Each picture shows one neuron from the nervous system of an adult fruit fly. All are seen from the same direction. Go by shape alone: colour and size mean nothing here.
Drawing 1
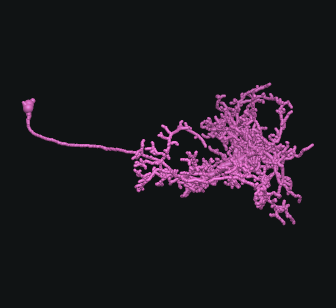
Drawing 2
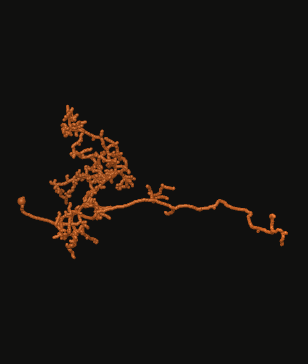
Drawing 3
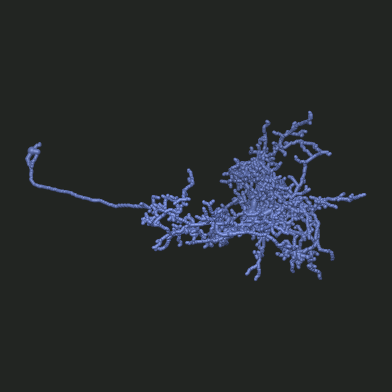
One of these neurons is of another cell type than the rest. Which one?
2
